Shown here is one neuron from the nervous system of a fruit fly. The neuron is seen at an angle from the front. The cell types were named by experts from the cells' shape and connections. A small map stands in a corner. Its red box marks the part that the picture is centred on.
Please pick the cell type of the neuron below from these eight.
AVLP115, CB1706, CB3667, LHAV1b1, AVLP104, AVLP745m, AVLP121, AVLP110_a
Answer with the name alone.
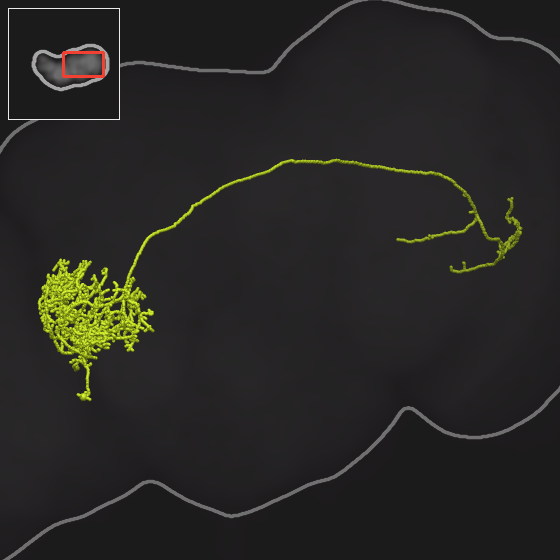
CB3667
